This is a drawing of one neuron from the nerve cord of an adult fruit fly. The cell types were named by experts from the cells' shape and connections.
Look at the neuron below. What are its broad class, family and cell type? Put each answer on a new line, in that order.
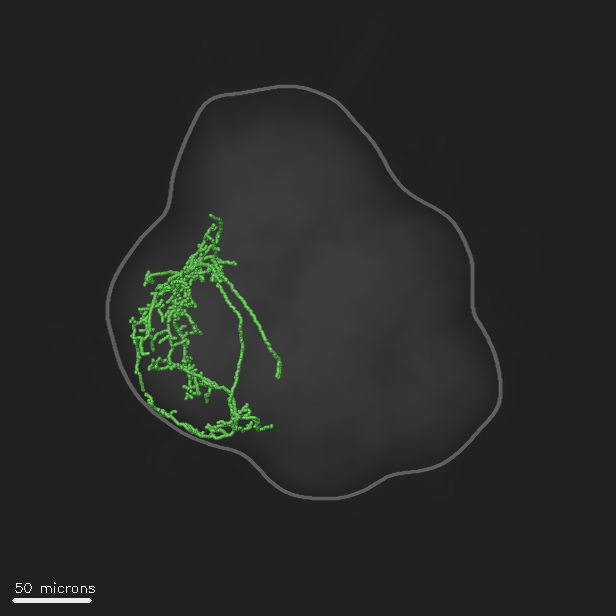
nerve-cord intrinsic neuron
hemilineage 04B
IN04B036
